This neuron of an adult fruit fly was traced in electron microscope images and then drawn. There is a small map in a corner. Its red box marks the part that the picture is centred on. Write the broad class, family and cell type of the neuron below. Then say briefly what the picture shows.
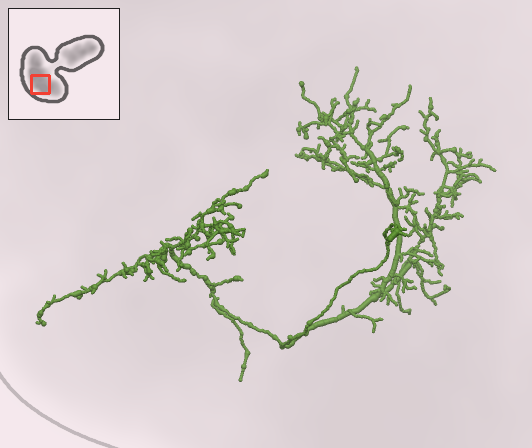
This is a central-brain intrinsic neuron. Its family is hemilineage DM6_dorso_lateral. Its cell type is SMP372. It lies in the brain. Its cell body lies on the right of the picture. Dozens of branch ends can be seen.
